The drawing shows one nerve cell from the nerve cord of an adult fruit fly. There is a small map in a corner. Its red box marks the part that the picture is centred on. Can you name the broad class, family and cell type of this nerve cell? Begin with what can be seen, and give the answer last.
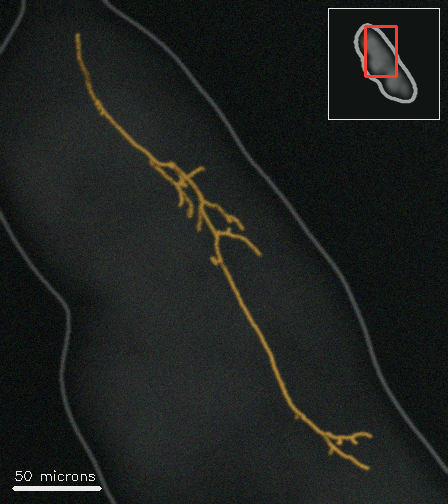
The drawing shows no cell body. From top to bottom in the picture it spans about 250 microns. This is a sensory neuron entering the nerve cord. Its family is called class mechanosensory proprioceptive. Its cell type is SNpp08.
